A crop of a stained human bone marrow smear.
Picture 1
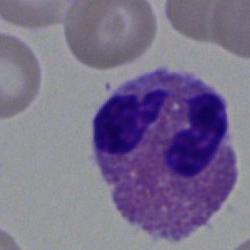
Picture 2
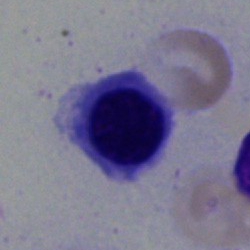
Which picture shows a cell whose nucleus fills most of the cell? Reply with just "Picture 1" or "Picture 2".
Picture 2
